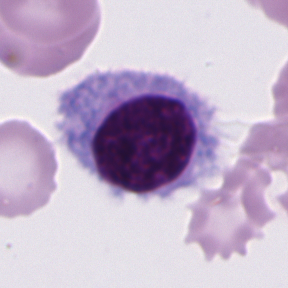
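Hairy cell, the nucleated cell at the centre of this stained smear of peripheral blood. Notice that its outline is irregular rather than round. The nucleus is oval, and its outline is smooth with no indentation. It sits off-centre, so the wider rim of cytoplasm lies on the upper left side. That cytoplasm is a pale greyish blue.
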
